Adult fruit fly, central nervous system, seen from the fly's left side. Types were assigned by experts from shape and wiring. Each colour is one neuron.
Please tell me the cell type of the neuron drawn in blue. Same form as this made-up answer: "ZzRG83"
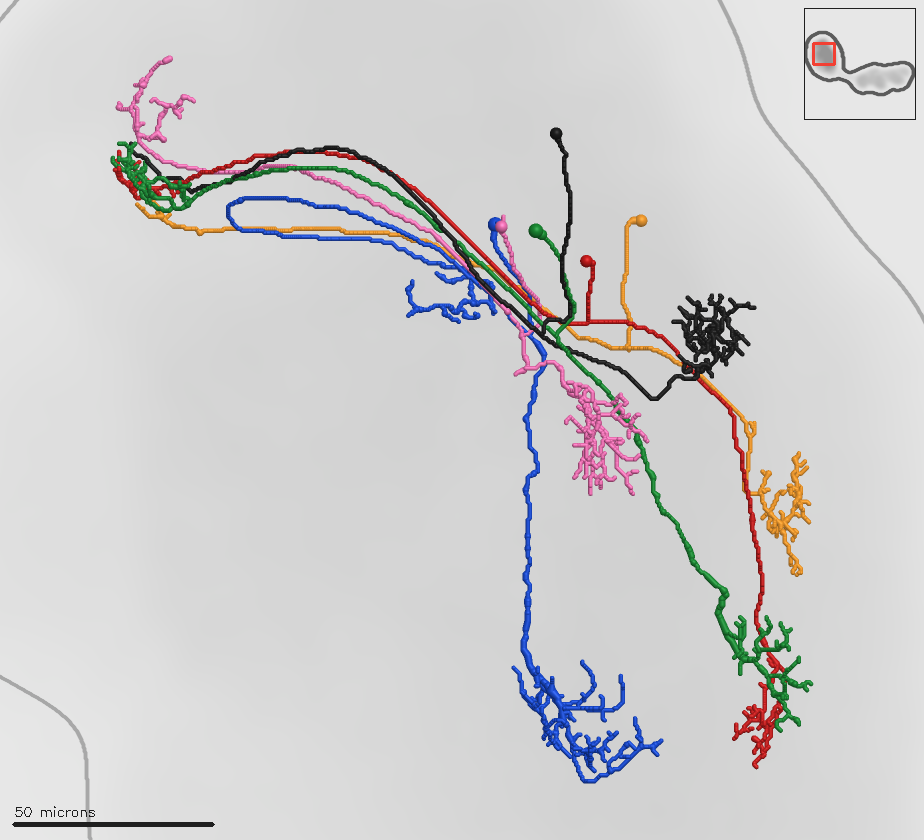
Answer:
"LC6"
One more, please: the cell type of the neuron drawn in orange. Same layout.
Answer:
"LC10e"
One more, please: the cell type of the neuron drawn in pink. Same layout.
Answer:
"LC10c-1"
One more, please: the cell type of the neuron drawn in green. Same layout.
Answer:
"LC10a"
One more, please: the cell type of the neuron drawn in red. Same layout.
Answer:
"LC10c-2"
